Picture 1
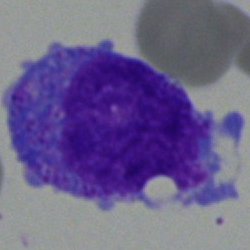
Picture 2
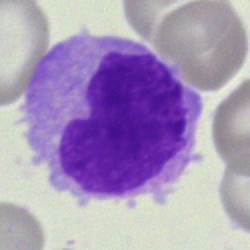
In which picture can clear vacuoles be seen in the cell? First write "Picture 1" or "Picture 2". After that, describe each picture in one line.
Picture 1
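What picture 1 shows: A single round clear vacuole sits at the lower edge of the cell.
What picture 2 shows: No vacuoles are seen in the cytoplasm.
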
